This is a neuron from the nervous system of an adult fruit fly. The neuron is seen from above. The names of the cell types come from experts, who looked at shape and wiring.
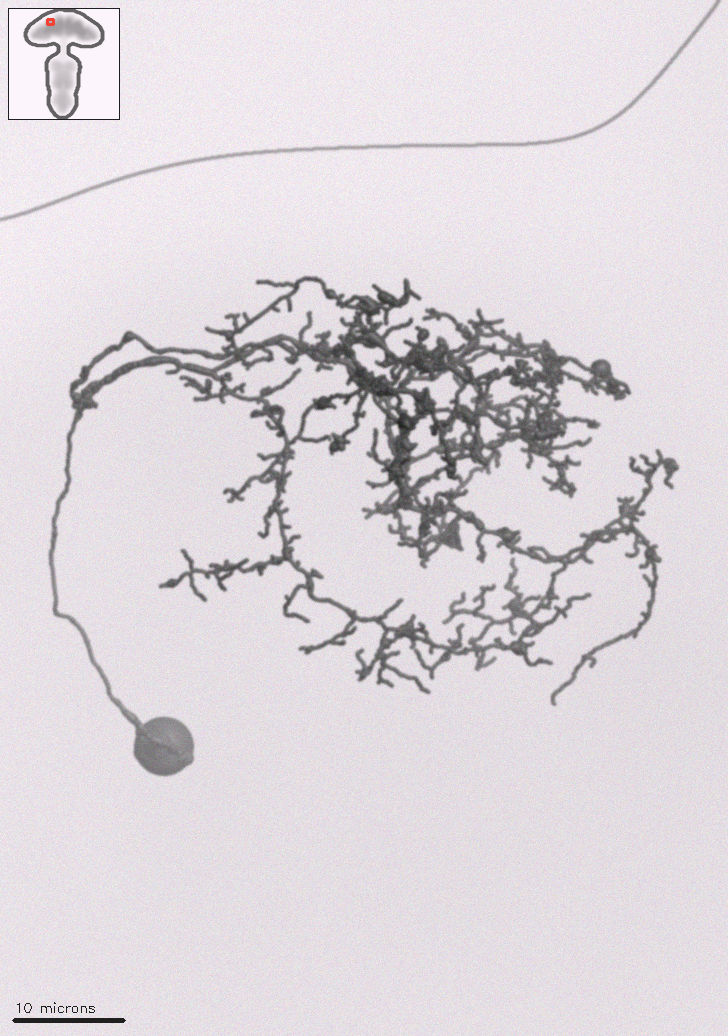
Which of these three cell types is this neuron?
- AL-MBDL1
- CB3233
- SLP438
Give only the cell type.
CB3233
